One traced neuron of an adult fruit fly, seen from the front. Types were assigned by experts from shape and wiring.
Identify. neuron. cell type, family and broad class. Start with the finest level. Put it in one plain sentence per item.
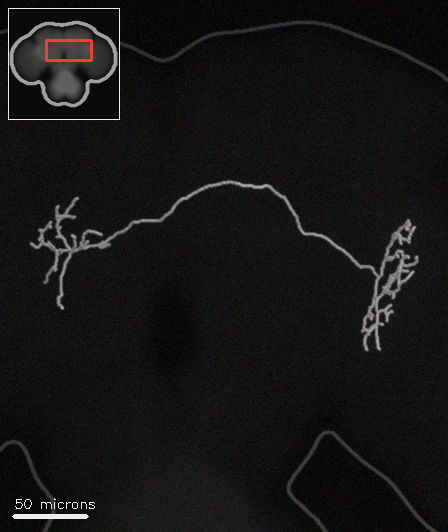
Type LoVC26 of hemilineage DM6_posterior, a visual centrifugal neuron.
